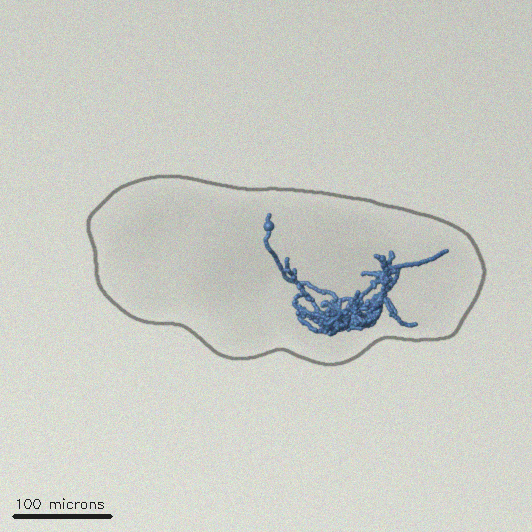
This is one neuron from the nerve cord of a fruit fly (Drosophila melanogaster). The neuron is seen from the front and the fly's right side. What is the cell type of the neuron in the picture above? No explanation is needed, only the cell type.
AN23B010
